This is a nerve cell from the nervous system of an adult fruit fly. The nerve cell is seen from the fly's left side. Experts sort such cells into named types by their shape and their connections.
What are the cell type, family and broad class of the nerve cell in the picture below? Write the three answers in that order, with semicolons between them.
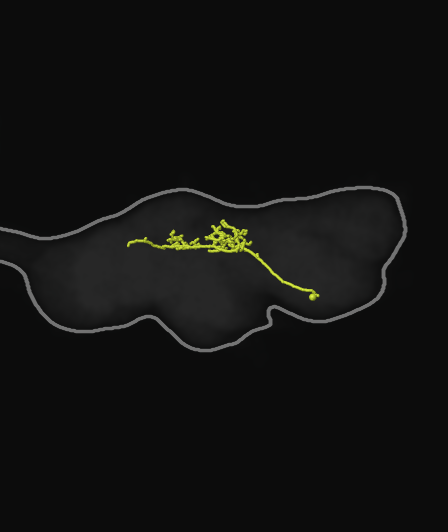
IN16B048; hemilineage 16B; nerve-cord intrinsic neuron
